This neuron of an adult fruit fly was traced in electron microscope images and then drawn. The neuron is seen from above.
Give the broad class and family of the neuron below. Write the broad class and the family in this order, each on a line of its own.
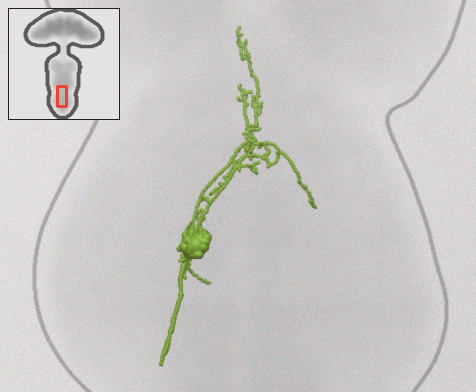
motor neuron of the nerve cord
MNad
